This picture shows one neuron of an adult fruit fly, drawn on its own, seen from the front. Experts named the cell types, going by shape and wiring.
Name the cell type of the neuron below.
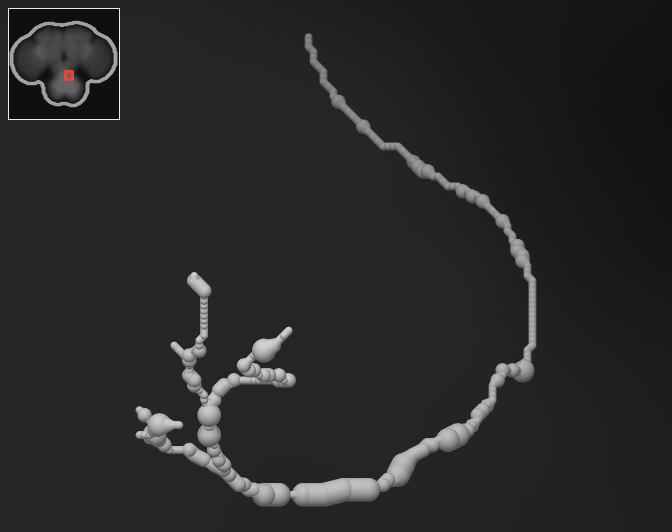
SNxx04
